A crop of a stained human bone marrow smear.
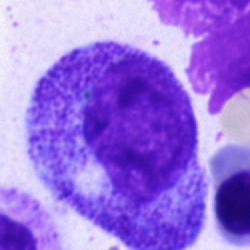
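Promyelocyte. The nucleus is off-centre, displaced toward the upper right of the cell. Abundant cytoplasm forms a wide band along the left and lower sides. A pale zone poor in granules lies beside the nucleus on its lower left. Slight blur softens the granule edges.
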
